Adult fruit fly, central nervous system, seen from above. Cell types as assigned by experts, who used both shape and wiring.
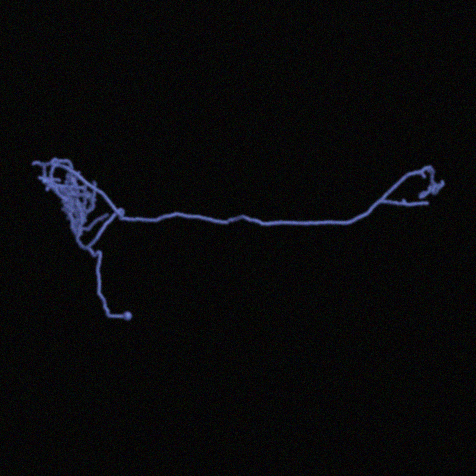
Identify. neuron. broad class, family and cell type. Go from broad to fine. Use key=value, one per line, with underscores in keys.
broad_class=central-brain intrinsic neuron
family=hemilineage VLPl&p2_posterior
cell_type=CB2491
